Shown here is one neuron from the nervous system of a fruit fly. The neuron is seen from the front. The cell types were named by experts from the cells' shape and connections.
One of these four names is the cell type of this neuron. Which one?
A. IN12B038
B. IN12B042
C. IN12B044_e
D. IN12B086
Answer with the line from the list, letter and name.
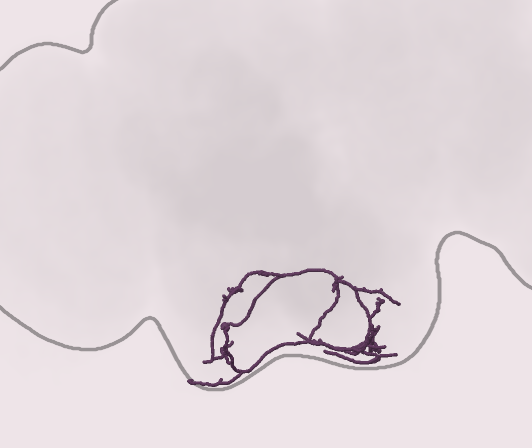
A. IN12B038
